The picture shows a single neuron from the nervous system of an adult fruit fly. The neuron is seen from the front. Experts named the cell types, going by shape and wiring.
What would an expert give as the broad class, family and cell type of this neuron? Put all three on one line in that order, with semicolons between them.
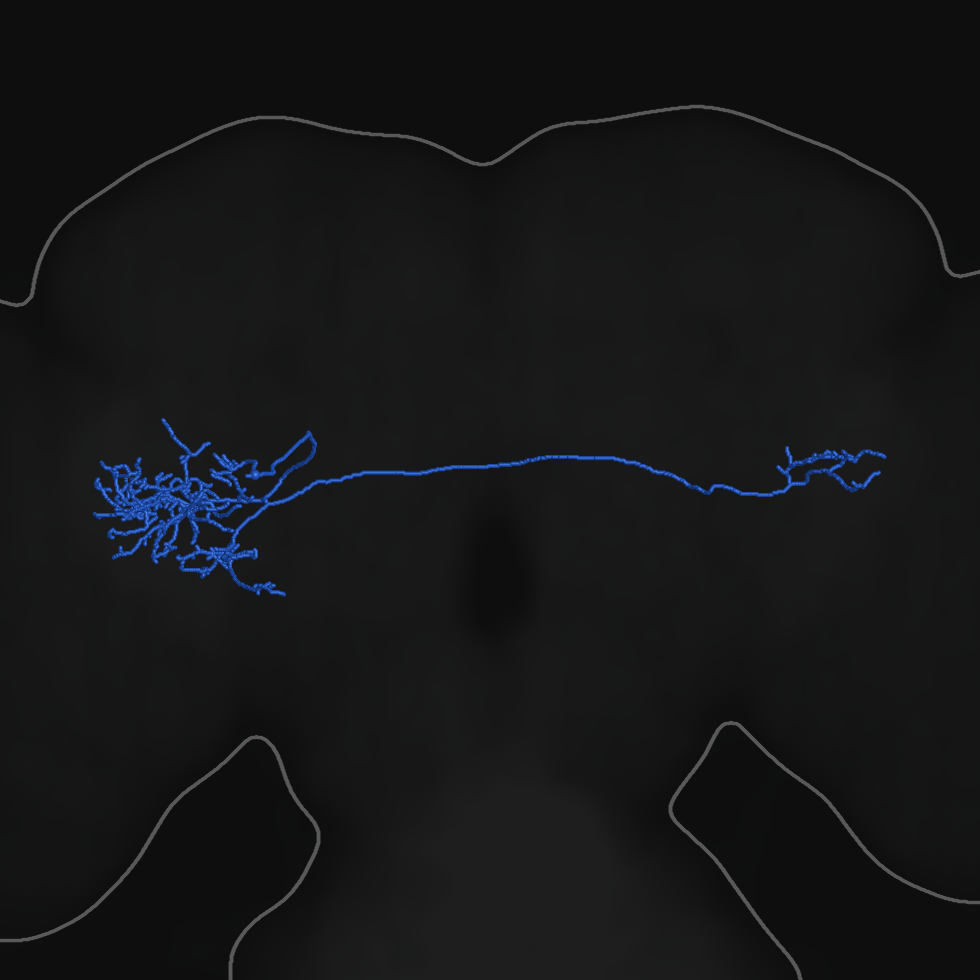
central-brain intrinsic neuron; hemilineage VLPa2; CB0115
